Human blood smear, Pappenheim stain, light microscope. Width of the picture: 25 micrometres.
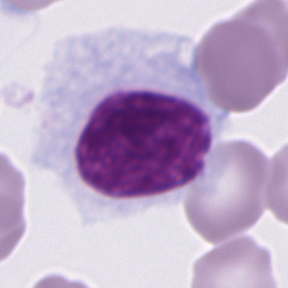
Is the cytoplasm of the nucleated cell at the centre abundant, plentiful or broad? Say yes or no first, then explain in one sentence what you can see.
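Yes. The cytoplasm is abundant and pale greyish-blue.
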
